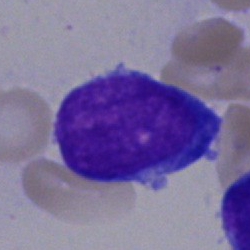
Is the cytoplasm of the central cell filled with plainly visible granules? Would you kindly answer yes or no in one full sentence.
No, granules are not seen anywhere in its cytoplasm.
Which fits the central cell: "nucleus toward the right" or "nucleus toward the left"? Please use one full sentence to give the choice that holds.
The cell has its nucleus positioned toward the left.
